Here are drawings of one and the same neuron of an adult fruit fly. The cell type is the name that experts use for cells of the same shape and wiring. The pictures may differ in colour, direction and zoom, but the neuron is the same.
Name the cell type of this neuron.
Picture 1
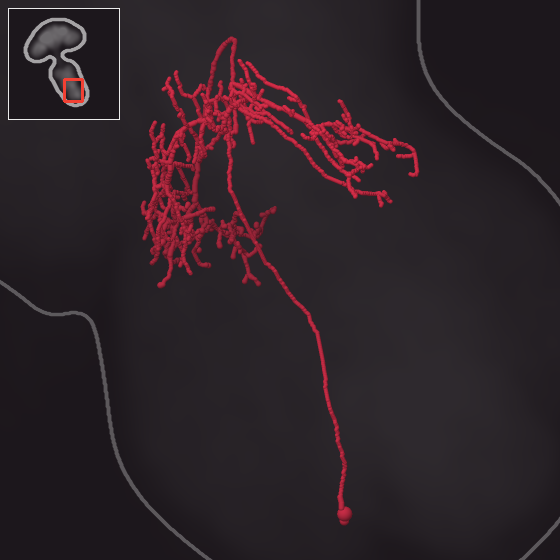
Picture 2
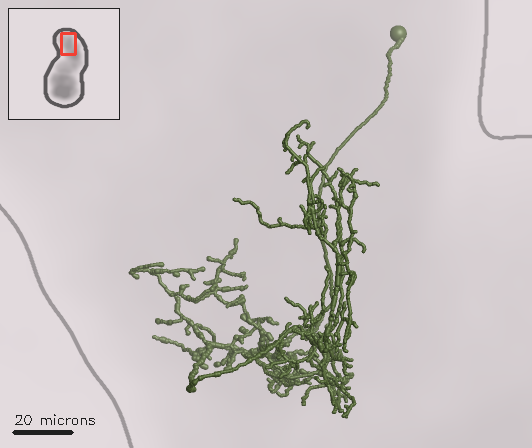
INXXX140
